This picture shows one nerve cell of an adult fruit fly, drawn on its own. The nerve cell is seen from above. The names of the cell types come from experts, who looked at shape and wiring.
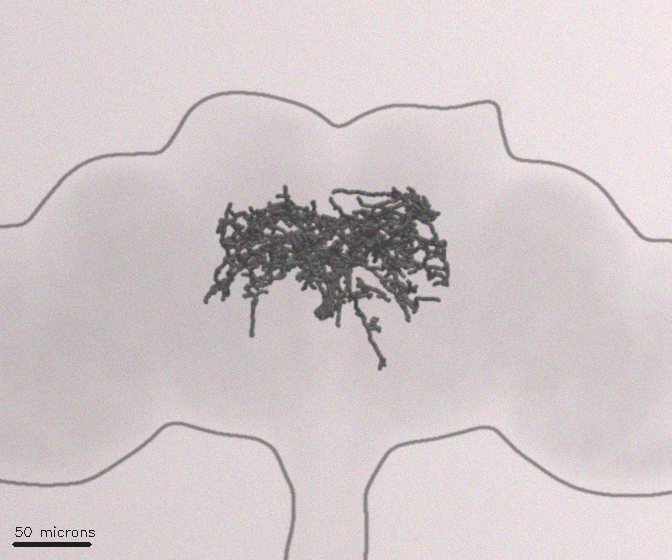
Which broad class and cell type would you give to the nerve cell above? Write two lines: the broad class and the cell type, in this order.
central-brain intrinsic neuron
GNG043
